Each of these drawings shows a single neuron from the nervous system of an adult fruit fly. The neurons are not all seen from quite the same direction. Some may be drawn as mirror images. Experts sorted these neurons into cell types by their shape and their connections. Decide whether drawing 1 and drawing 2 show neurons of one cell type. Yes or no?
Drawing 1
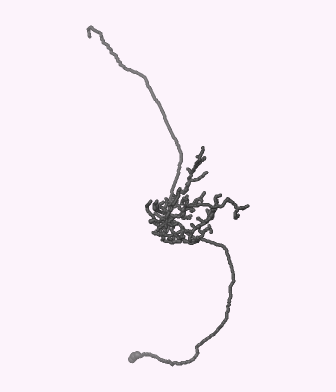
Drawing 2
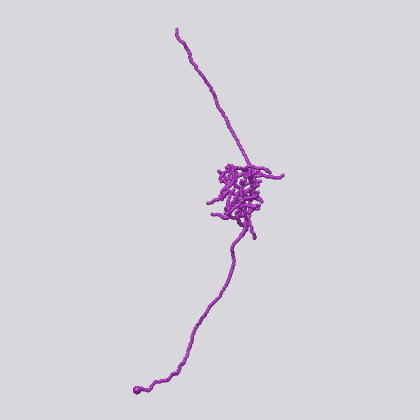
yes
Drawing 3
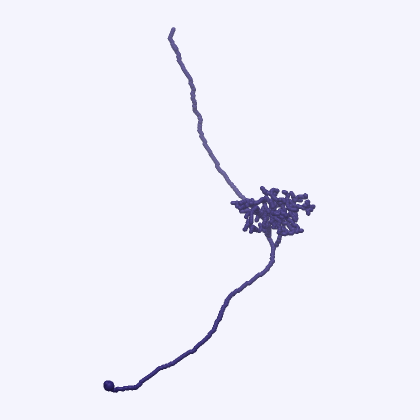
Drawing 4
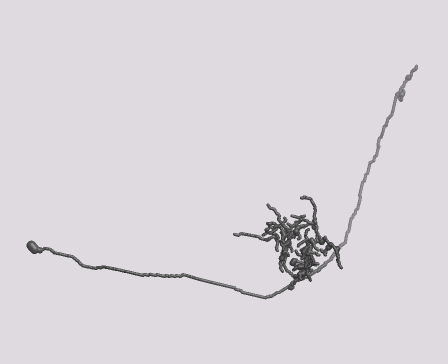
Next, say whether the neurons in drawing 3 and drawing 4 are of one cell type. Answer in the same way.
yes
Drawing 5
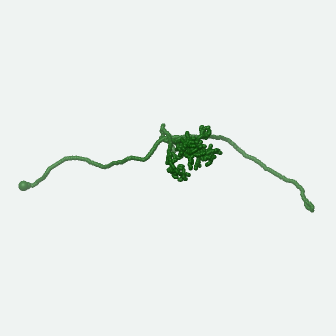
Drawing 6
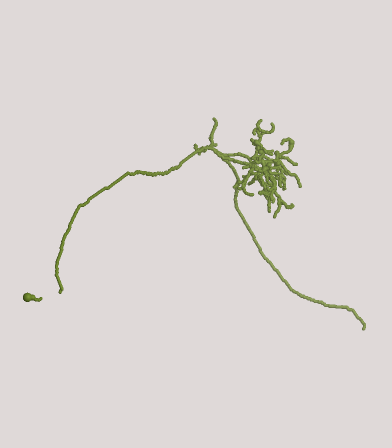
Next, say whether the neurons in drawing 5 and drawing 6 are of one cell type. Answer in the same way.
no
